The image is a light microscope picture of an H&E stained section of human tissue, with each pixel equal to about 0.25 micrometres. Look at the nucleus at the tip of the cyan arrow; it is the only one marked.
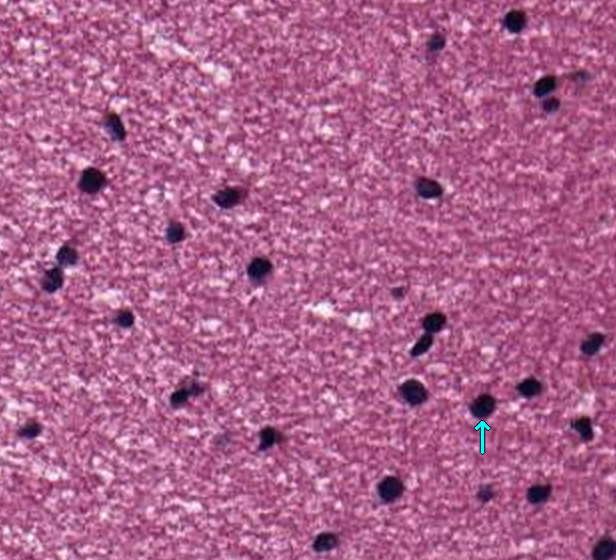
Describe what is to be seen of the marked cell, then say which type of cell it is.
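The nucleus is round to slightly angular and about the same size as most of the other dark nuclei scattered in the field. The nucleus is very dark and evenly stained throughout, with no inner detail visible. No distinct rim of pink cytoplasm is visible; a thin pale gap separates the nucleus from the surrounding tissue along part of its edge. It lies on its own within the fine-grained pink background, with other similar dark round nuclei scattered nearby. The marked cell is an oligodendrocyte.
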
